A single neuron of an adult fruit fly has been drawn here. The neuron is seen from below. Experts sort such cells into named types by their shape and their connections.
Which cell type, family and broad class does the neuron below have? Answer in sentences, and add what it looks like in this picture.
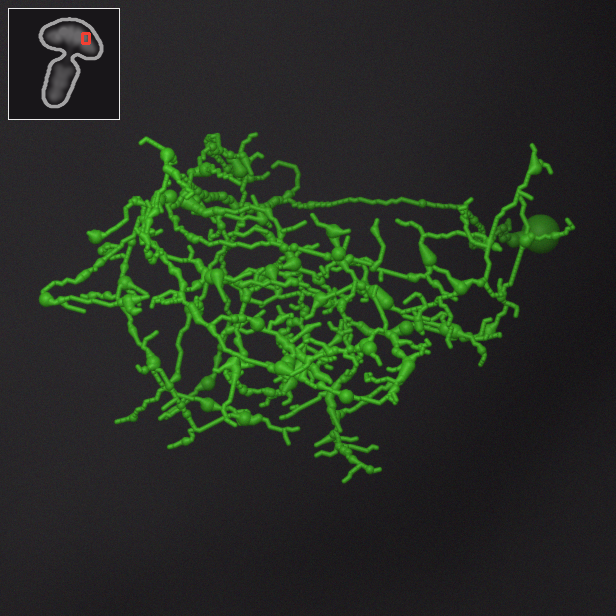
The cell type is AVLP004_b. Its family is hemilineage LHl1. It is a central-brain intrinsic neuron. It is in the brain and does not reach the nerve cord. Its cell body lies on the right of the picture.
